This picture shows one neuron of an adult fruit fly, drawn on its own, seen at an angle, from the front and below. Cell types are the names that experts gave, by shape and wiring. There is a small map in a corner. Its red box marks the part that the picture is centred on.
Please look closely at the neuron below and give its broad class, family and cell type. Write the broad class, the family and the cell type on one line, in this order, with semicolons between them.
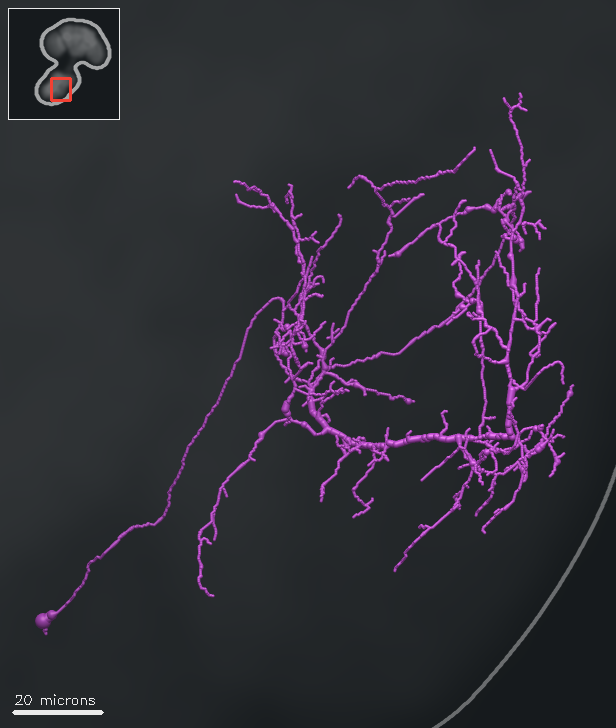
nerve-cord intrinsic neuron; hemilineage 03A; IN03A075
